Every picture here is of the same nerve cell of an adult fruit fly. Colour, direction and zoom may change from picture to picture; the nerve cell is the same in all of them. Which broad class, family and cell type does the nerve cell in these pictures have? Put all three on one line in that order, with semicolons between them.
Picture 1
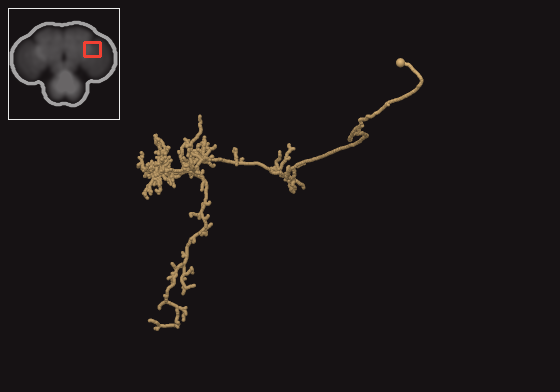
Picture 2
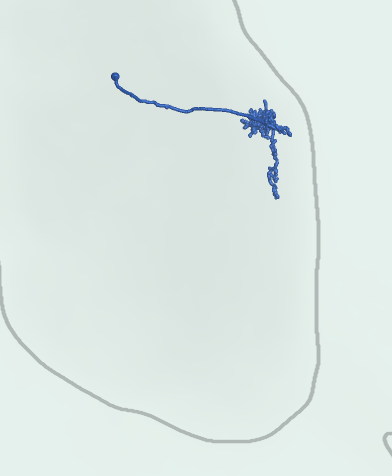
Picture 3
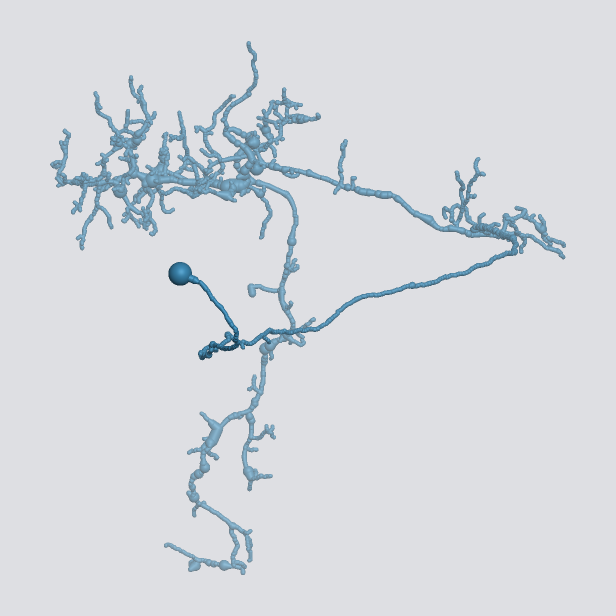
optic-lobe intrinsic neuron; Tm; Tm24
